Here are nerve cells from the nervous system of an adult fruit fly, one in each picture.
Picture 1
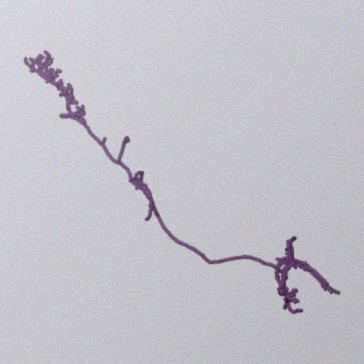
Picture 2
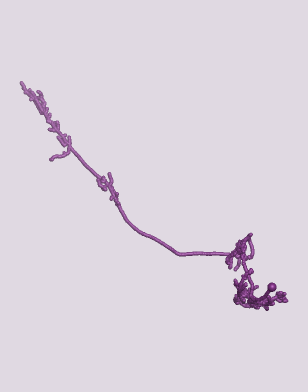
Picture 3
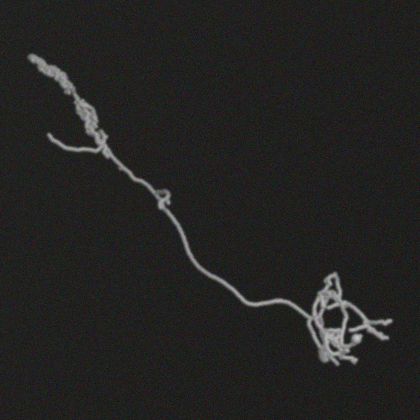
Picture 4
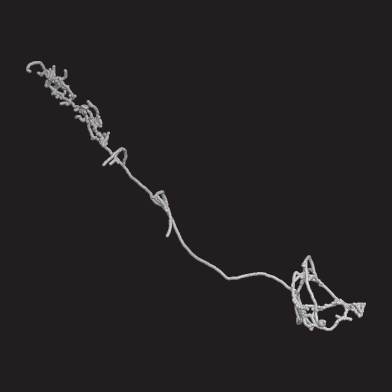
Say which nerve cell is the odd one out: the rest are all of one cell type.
2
